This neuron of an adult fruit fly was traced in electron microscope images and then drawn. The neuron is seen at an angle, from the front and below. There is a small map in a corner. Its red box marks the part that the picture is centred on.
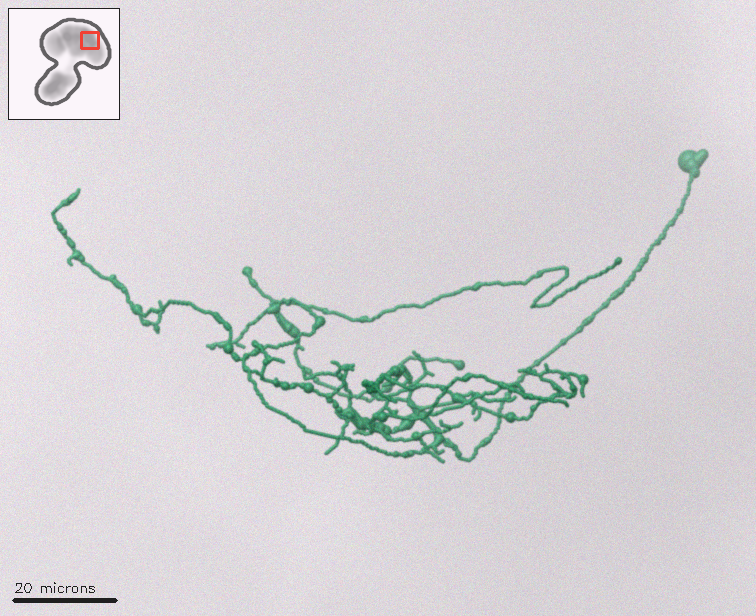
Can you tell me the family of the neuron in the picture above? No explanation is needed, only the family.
hemilineage VPNp1_medial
